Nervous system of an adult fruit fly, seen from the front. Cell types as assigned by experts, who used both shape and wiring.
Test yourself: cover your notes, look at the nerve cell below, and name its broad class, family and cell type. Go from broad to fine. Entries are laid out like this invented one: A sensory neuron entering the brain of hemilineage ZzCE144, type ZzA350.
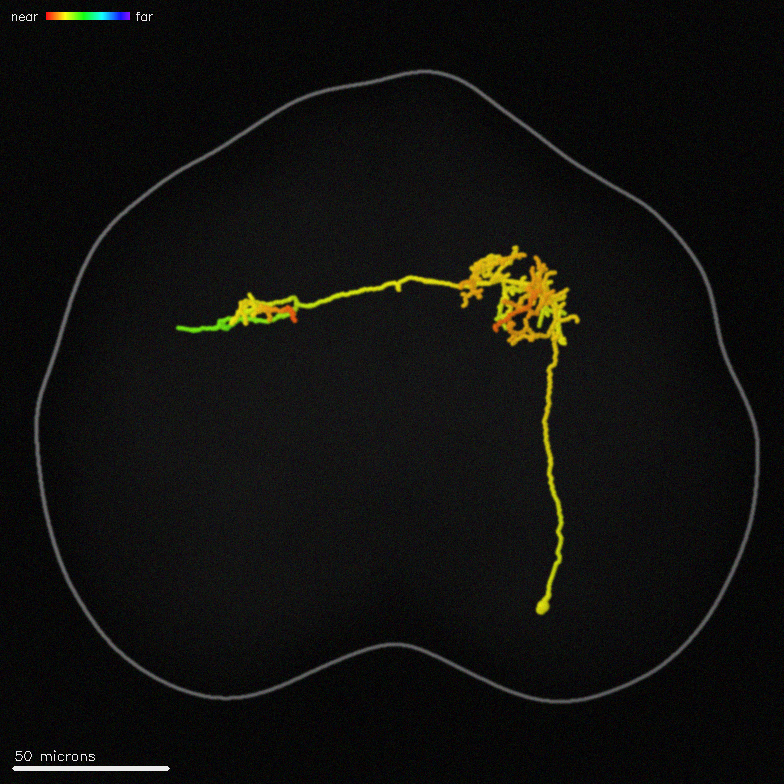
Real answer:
A nerve-cord intrinsic neuron of hemilineage 06A, type IN06A090.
